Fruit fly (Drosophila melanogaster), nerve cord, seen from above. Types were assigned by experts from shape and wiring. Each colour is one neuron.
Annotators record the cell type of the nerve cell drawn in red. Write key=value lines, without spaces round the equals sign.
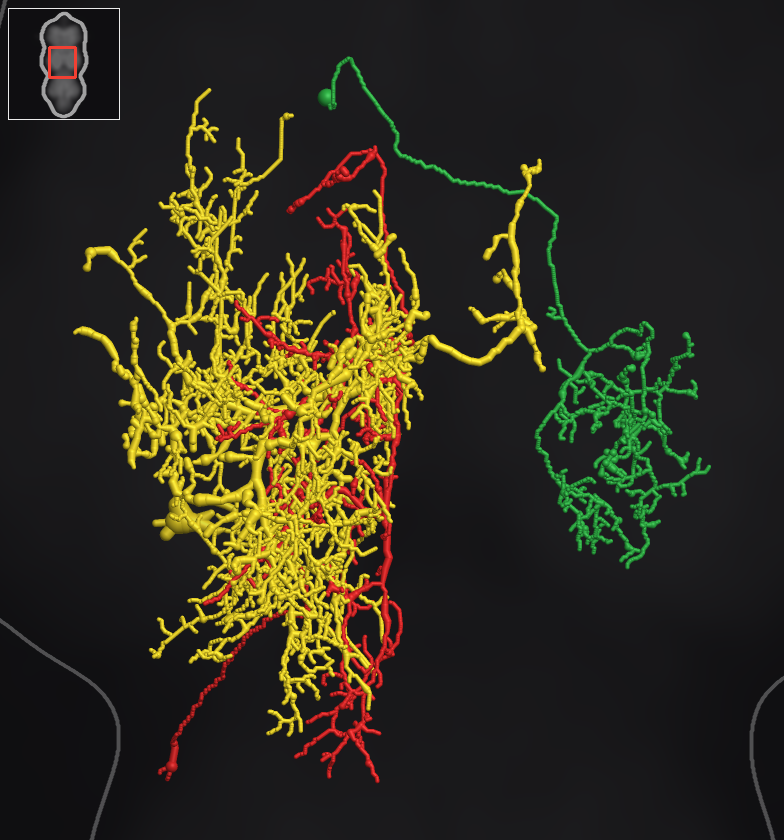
cell_type=IN12A054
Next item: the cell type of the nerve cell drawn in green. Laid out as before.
cell_type=IN14A107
